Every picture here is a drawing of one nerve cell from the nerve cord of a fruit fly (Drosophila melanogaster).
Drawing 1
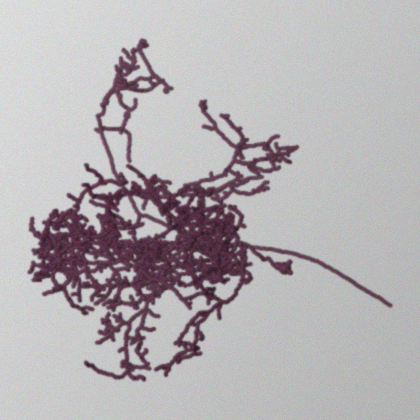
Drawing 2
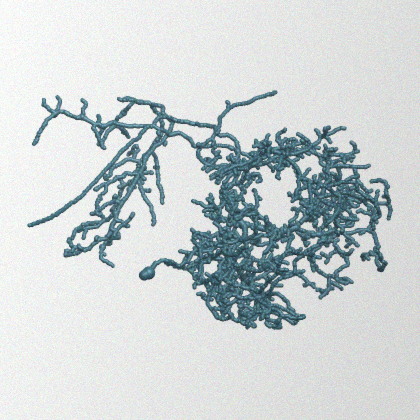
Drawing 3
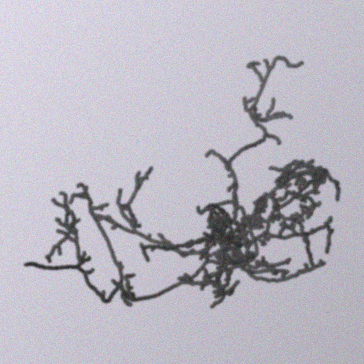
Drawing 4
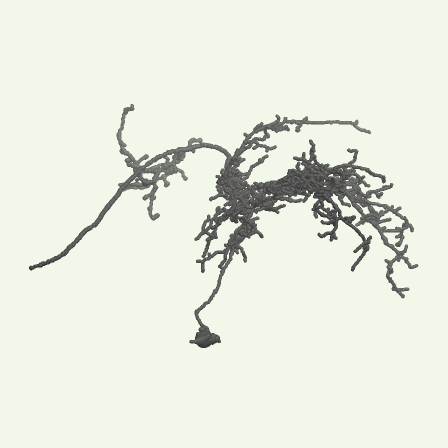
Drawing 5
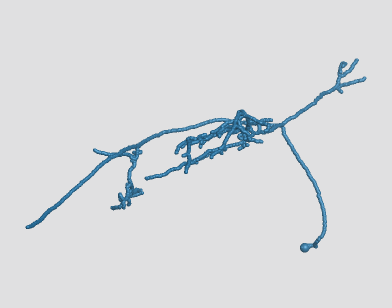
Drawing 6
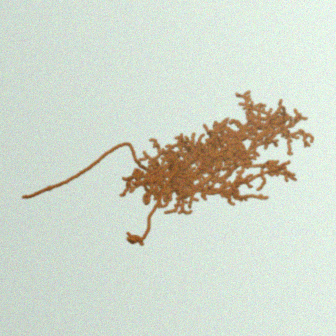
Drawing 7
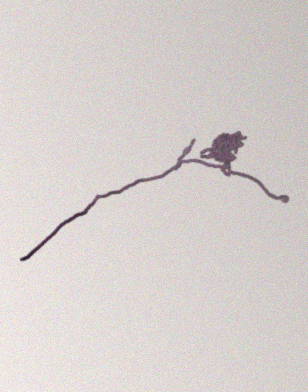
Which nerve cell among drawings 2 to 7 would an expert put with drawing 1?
2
